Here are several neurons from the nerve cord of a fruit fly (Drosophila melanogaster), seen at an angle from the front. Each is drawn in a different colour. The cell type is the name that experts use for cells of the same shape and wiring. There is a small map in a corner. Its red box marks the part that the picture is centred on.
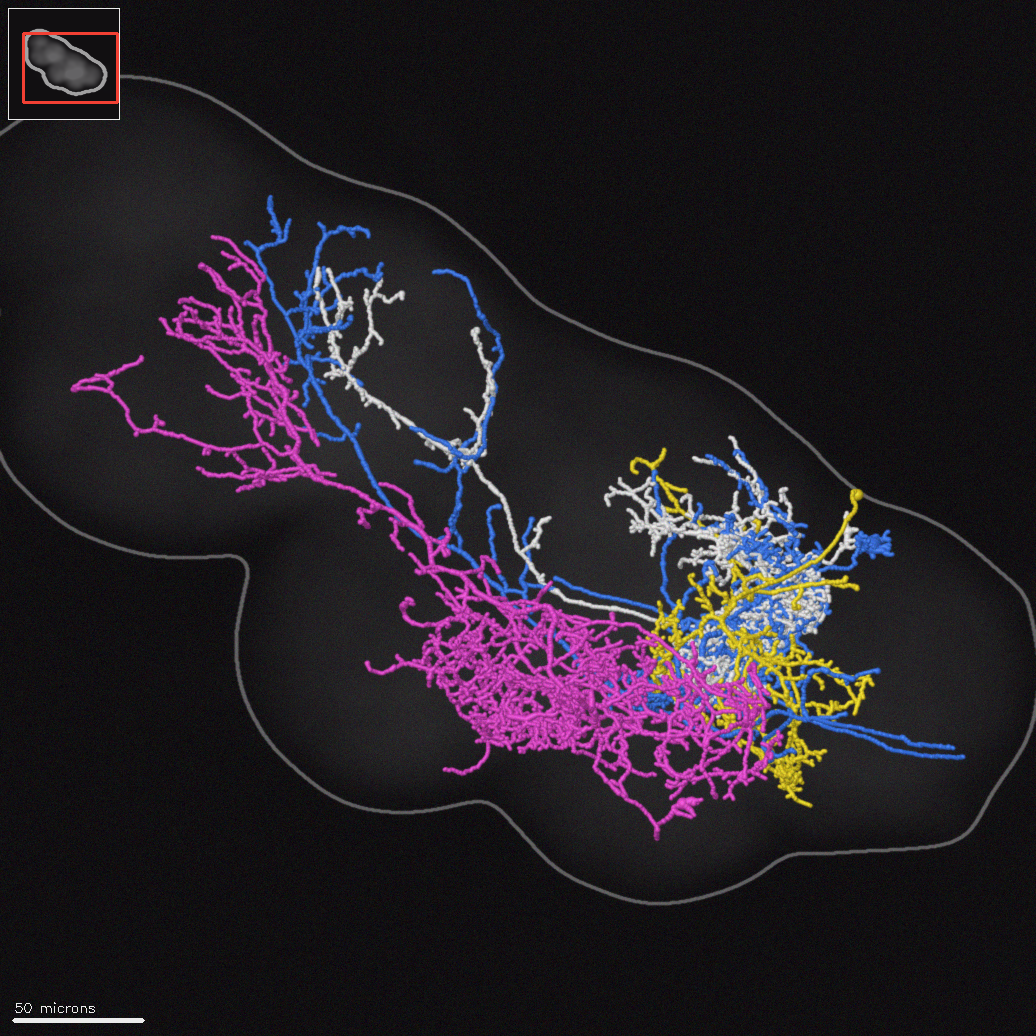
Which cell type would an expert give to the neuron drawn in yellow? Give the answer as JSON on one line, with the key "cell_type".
{"cell_type": "IN11A014"}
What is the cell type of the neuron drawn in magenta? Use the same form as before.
{"cell_type": "IN04B002"}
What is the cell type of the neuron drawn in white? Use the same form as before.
{"cell_type": "IN17A023"}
